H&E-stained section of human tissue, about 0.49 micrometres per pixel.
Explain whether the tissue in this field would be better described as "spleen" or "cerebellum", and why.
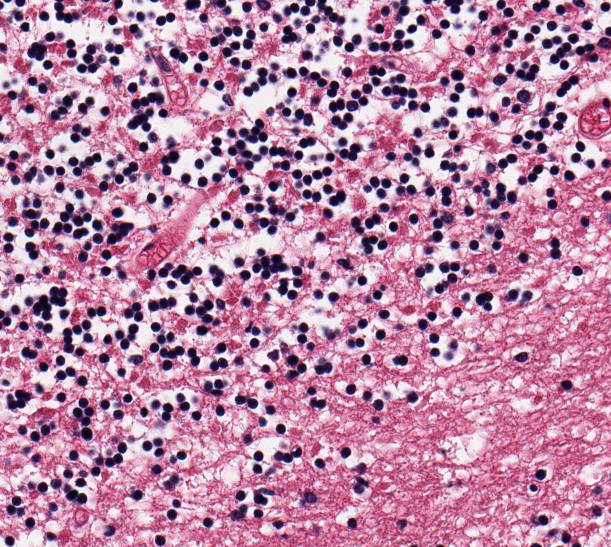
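This is cerebellum, not spleen. Densely packed small, round, uniformly dark nuclei with barely any visible cytoplasm fill the upper and left parts.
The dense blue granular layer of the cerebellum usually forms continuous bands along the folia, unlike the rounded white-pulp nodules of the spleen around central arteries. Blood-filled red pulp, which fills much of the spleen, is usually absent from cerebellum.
The lower right zone is instead finely fibrillary pink material with sparse nuclei.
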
